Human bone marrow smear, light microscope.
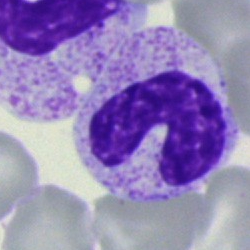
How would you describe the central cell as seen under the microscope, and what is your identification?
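I see a round, smooth cell outline first. Then the nucleus: a thick U, deeply indented, its opening facing downward. Its chromatin is dark purple and condensed, with a few small paler spots. Fine purple-lilac granules lie evenly scattered through the cytoplasm. So, a band neutrophil.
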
